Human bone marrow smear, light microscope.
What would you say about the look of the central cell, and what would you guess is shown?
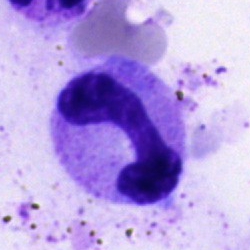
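First, the outline: the cell is round and smooth. Next, the nucleus is curved and opens toward the lower left of the cell. Its chromatin is dark purple and densely clumped. Last, the cytoplasm is abundant and pale lilac. This is a band neutrophil.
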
